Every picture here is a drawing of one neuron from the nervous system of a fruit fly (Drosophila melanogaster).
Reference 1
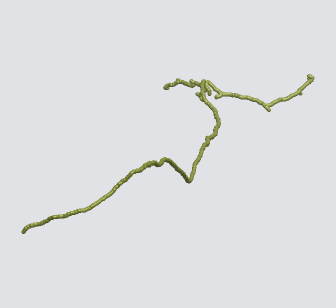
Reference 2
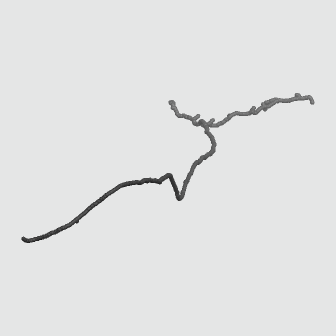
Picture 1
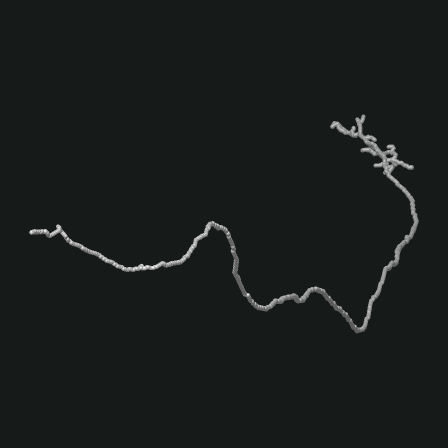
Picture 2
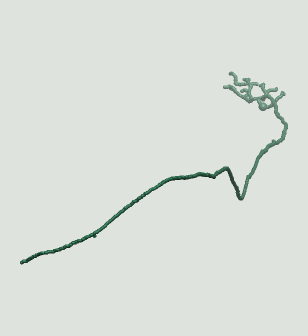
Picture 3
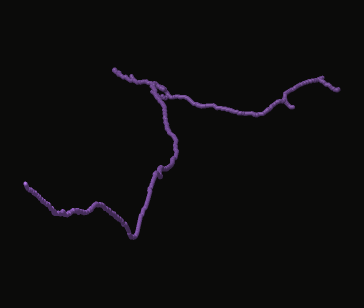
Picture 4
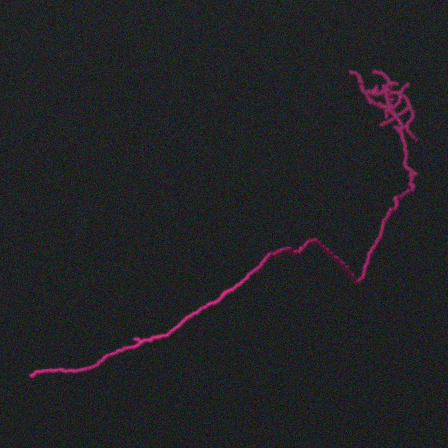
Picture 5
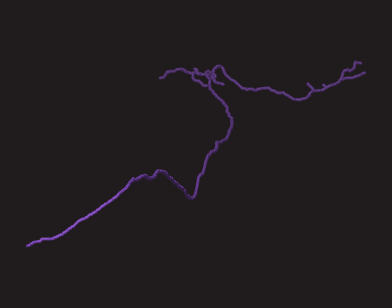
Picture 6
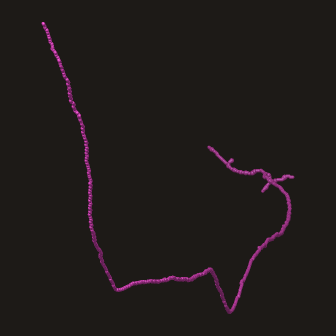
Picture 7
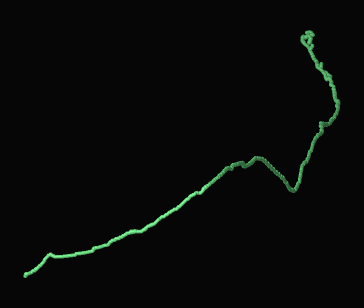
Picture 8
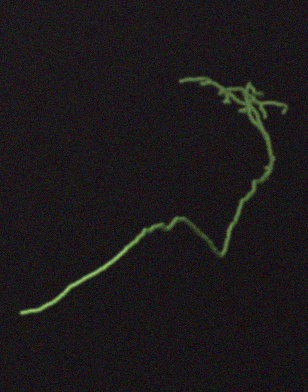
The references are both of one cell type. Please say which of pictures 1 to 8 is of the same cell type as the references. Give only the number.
5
